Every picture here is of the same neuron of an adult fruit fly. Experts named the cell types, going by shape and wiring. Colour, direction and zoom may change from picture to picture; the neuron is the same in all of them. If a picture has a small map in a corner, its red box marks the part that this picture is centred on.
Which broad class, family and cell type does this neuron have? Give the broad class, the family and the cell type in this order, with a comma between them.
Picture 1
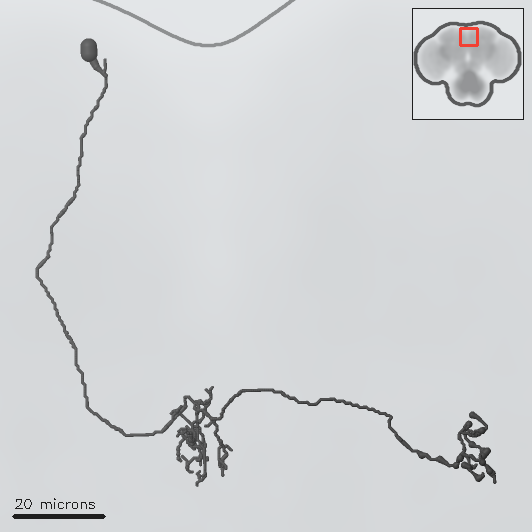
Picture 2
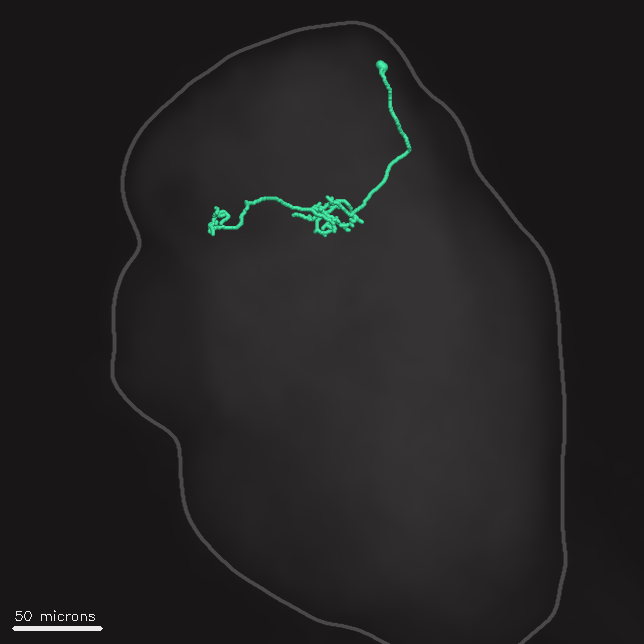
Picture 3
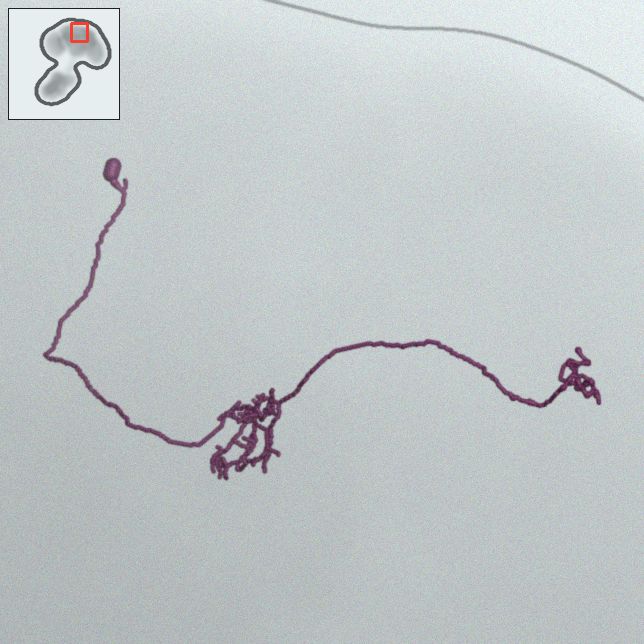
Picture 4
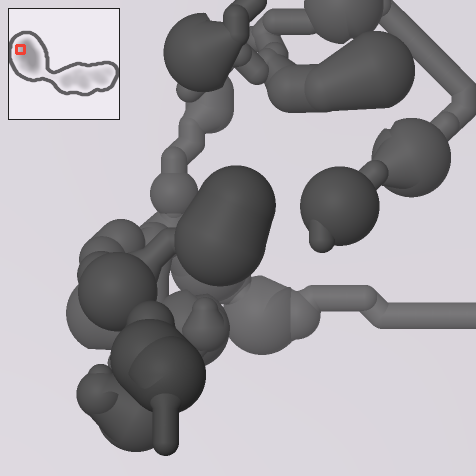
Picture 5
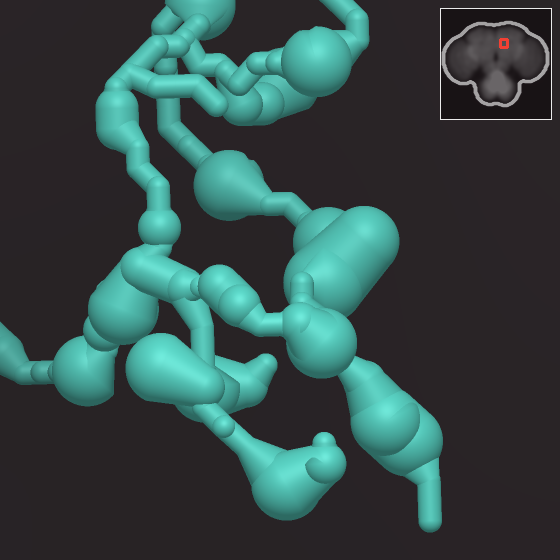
central-brain intrinsic neuron, class CX, FR2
